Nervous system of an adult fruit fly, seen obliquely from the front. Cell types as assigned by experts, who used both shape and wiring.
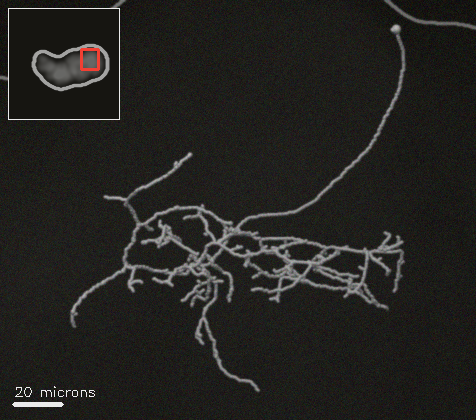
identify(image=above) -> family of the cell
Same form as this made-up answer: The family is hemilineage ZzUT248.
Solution: The family is hemilineage LHl4_posterior.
